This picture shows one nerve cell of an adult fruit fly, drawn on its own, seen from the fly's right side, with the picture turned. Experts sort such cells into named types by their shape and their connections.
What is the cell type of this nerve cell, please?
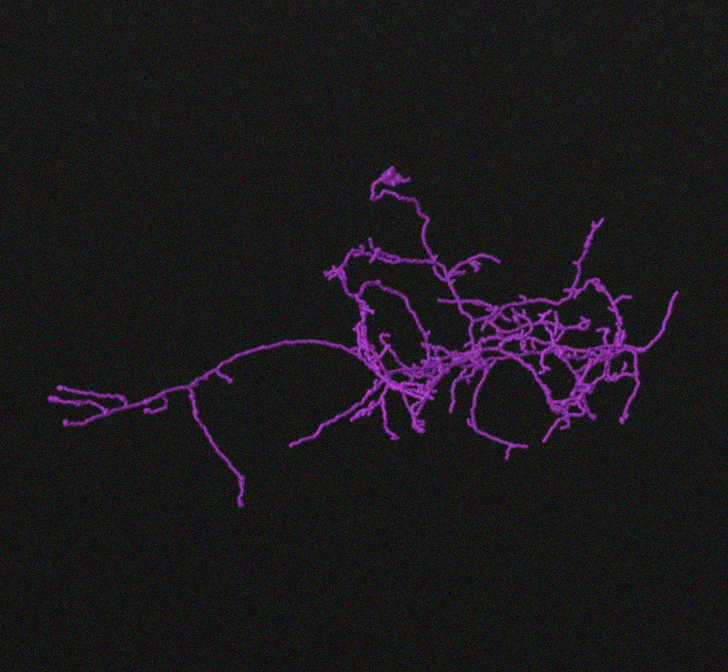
IN05B064_a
